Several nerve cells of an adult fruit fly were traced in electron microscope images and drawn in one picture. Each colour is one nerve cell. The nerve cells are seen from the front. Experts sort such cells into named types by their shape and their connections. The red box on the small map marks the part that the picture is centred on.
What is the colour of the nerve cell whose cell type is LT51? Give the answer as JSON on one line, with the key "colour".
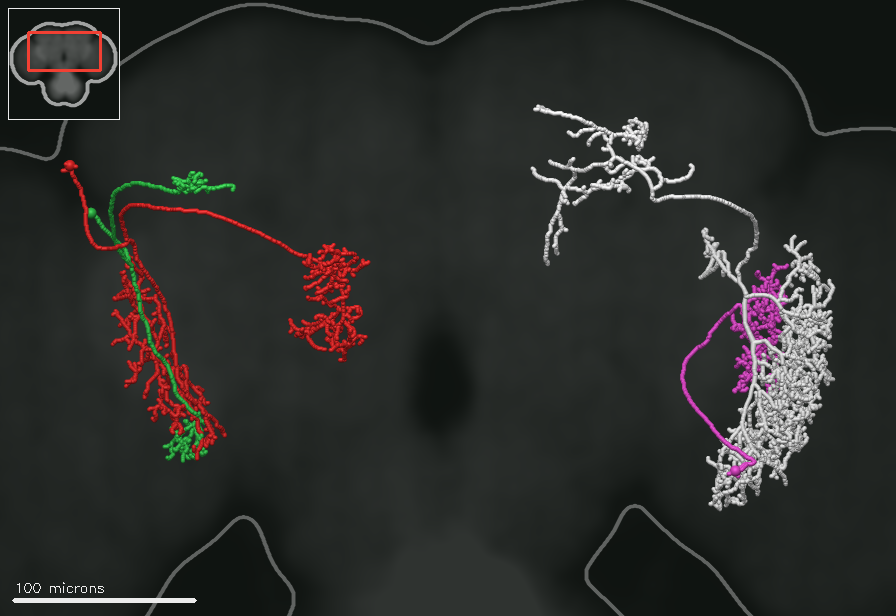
{"colour": "red"}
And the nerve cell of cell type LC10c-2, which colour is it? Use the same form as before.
{"colour": "green"}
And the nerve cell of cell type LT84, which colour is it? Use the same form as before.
{"colour": "white"}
